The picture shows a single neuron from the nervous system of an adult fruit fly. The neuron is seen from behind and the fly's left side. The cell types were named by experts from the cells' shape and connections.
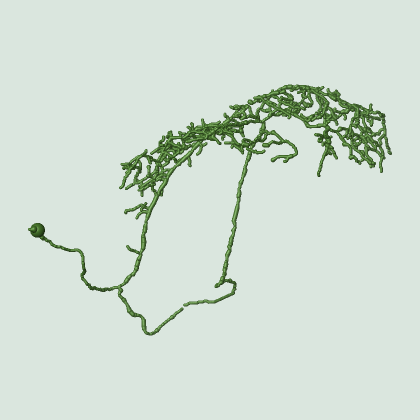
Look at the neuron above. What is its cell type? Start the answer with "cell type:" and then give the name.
cell type: SLP458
